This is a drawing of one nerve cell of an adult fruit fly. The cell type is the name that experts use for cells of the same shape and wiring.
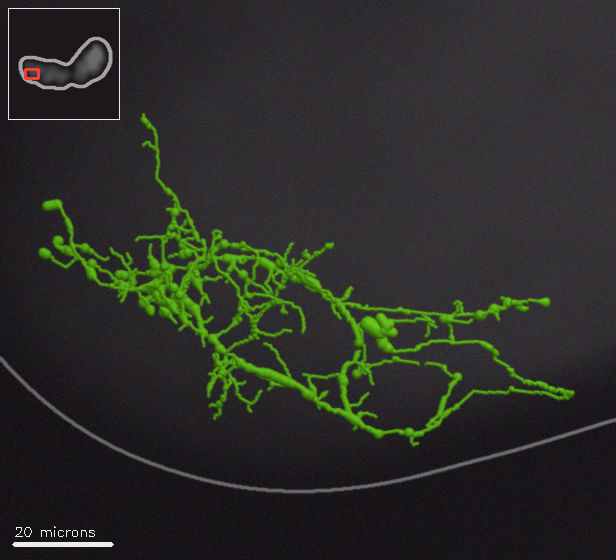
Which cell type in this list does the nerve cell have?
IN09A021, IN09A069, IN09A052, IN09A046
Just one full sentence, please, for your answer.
This nerve cell counts as a member of the cell type IN09A046.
